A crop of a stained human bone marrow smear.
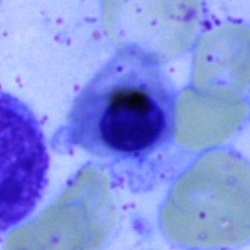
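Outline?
Irregular and angular, not smoothly round.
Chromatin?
Dense, very darkly stained; no nucleoli visible.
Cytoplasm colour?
Pale blue.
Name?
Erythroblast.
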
